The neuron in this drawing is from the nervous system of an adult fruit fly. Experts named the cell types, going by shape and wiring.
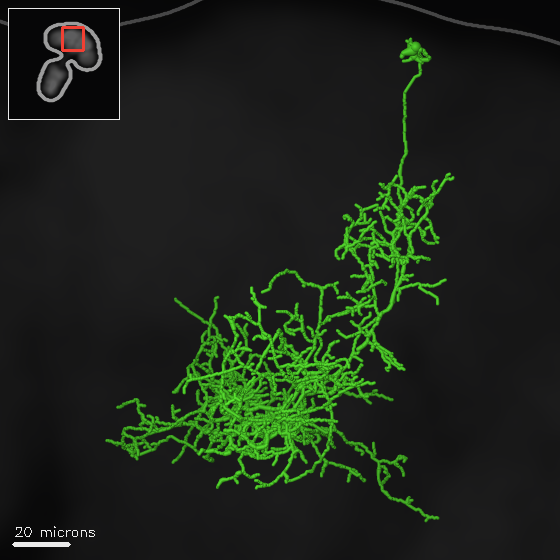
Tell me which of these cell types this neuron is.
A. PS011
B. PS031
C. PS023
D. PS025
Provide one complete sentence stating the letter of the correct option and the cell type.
Option A, the cell type PS011, describes the neuron.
